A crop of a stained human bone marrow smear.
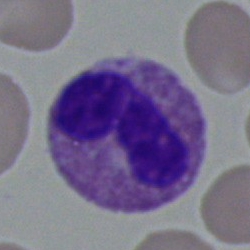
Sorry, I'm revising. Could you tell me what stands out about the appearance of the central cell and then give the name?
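The picture's slightly blurred, but you can see the cell outline is round and smooth. Inside, the chromatin is dark purple and densely clumped, and there are no nucleoli visible in the nucleus. It's an eosinophil.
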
